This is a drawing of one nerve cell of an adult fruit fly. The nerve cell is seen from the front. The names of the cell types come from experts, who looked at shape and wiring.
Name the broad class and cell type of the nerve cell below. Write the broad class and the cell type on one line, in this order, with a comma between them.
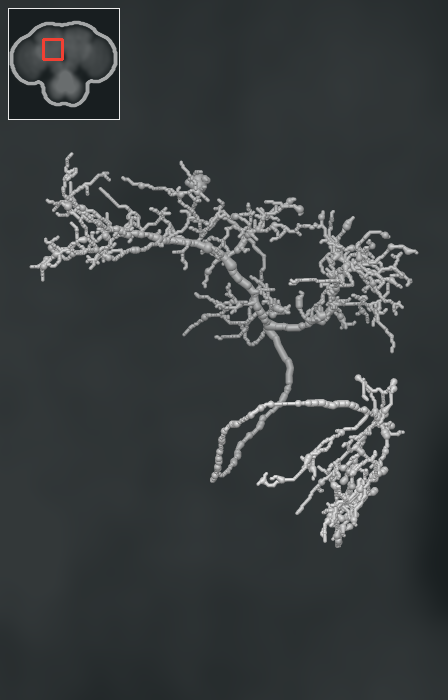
central-brain intrinsic neuron, PS185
